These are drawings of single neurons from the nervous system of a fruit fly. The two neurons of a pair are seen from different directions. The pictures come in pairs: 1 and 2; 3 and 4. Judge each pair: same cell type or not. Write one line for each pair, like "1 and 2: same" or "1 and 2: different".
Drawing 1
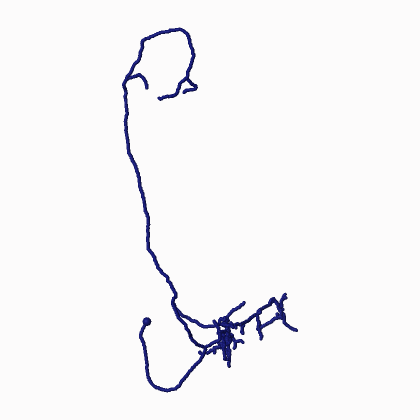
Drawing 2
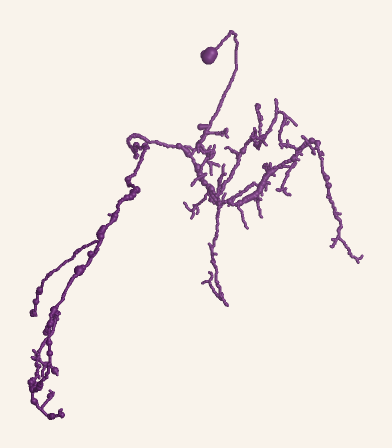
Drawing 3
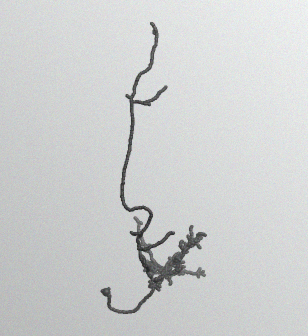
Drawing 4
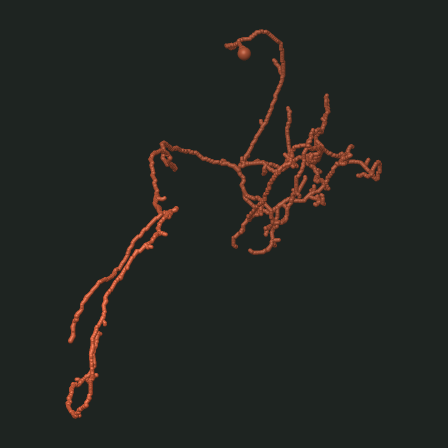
1 and 2: same
3 and 4: different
